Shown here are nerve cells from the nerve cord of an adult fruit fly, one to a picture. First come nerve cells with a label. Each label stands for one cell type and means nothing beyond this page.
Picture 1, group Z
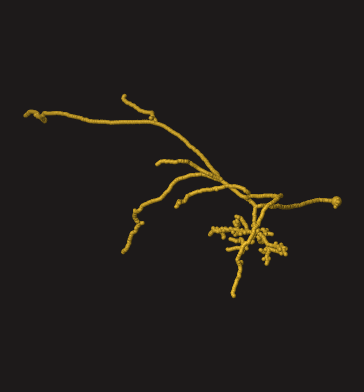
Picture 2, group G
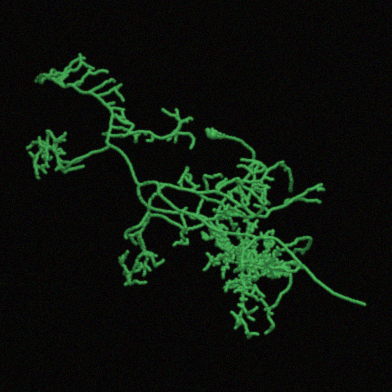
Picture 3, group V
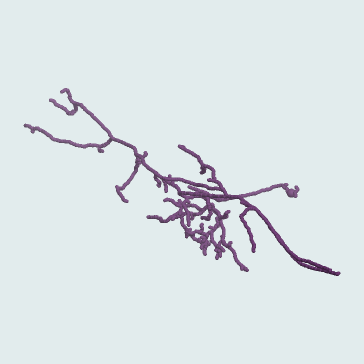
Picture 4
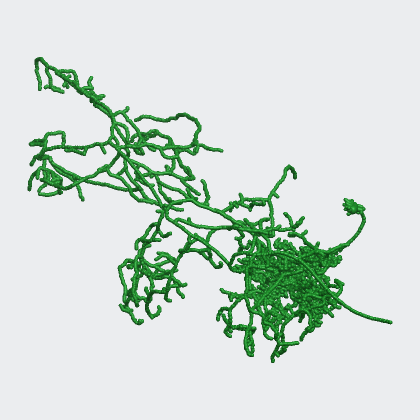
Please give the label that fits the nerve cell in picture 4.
group G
